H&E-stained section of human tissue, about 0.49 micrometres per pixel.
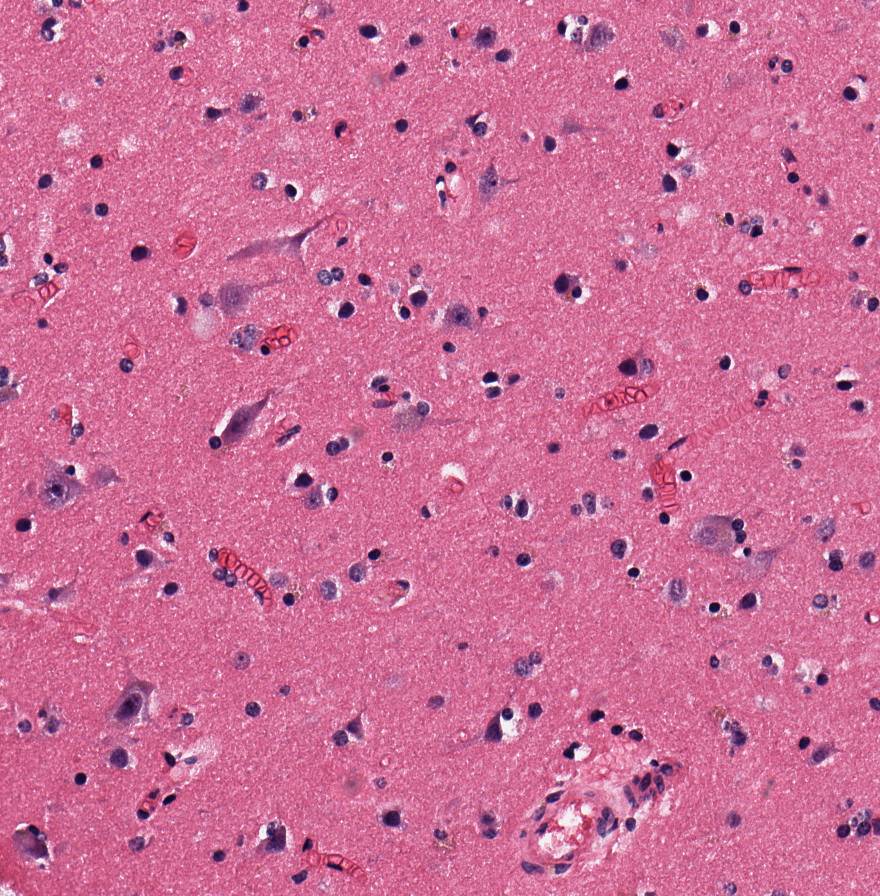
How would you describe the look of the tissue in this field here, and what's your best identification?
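I notice cells lying singly and evenly scattered in a uniform pink, finely fibrillary matrix; no glands, epithelium or fat. Most are small, with round, dark, dense nuclei and scant cytoplasm. Narrow capillaries, red cells in single file, run in different directions. This is cerebral cortex.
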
